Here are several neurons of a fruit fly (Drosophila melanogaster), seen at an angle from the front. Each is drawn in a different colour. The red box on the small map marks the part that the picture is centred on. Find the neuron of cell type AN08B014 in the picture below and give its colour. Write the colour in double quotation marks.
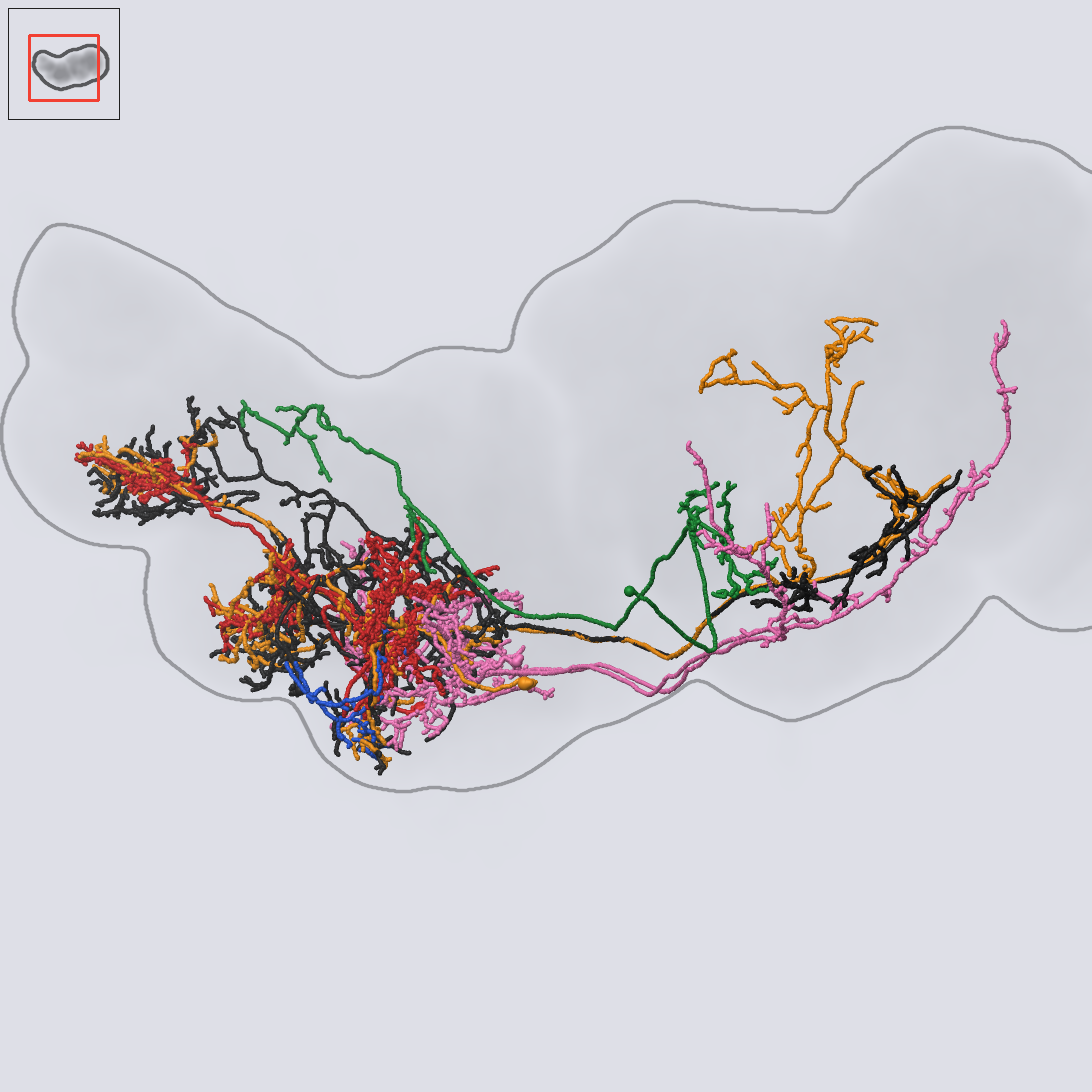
"orange"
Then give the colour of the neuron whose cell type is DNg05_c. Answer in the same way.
"green"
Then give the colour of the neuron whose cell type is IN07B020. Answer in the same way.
"red"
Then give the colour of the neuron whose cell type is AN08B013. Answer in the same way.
"black"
